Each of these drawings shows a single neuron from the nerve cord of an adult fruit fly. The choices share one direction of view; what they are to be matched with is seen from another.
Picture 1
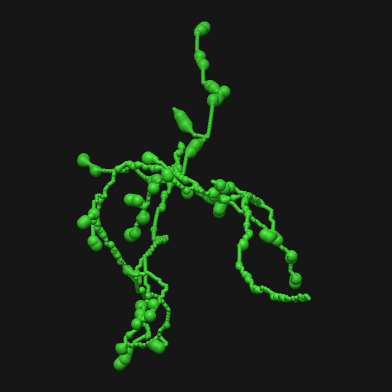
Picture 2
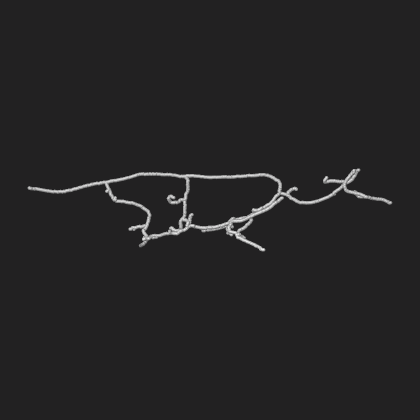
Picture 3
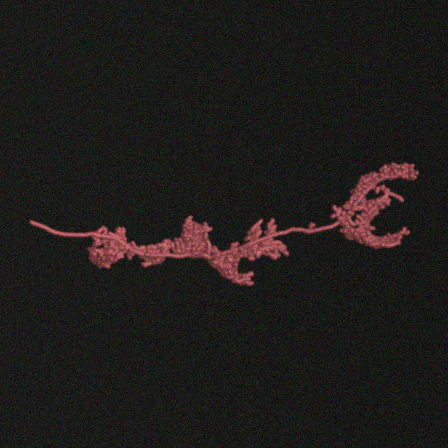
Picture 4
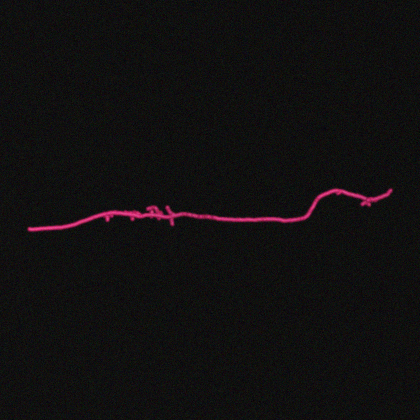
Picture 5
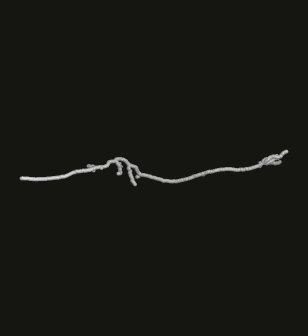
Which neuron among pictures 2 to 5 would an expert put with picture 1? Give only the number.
5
